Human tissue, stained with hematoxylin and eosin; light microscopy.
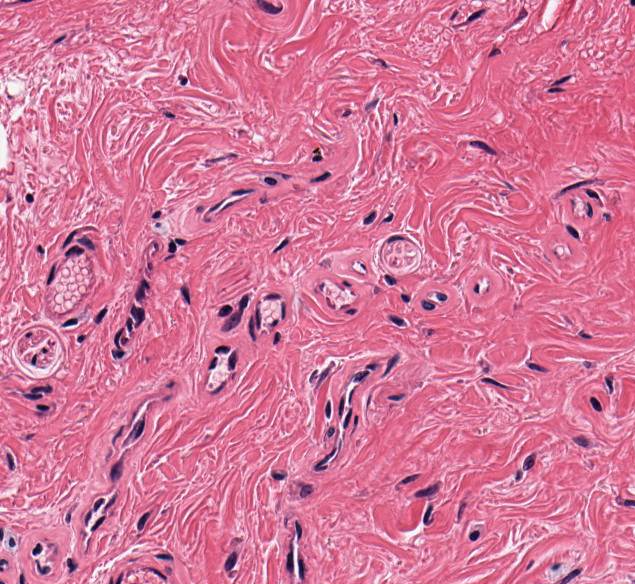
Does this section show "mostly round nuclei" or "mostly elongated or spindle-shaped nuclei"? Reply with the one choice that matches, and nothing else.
Mostly elongated or spindle-shaped nuclei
